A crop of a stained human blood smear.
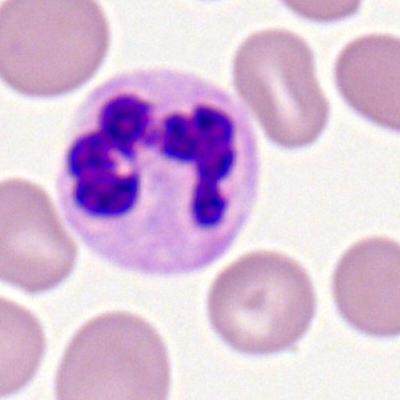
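Segmented neutrophil (central cell). The nucleus is divided into more than two separate lobes linked by thin strands, with dark purple, coarsely clumped chromatin. The cytoplasm is plentiful and pale pinkish-lilac, holding only fine, faint granules and no large coarse granules.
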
